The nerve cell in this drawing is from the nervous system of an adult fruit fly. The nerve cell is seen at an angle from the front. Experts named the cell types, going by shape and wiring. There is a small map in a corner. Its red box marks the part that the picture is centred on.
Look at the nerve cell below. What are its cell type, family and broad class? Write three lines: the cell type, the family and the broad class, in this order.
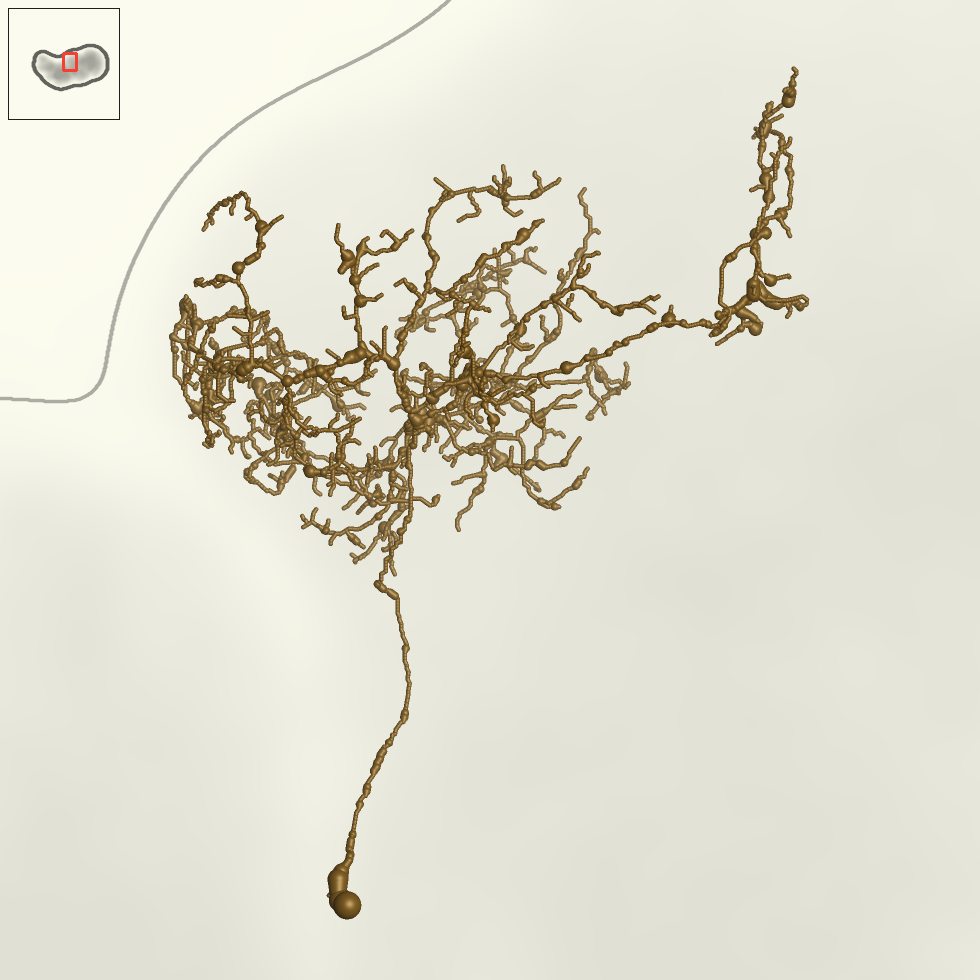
LHAV2k13
hemilineage LHa2
central-brain intrinsic neuron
